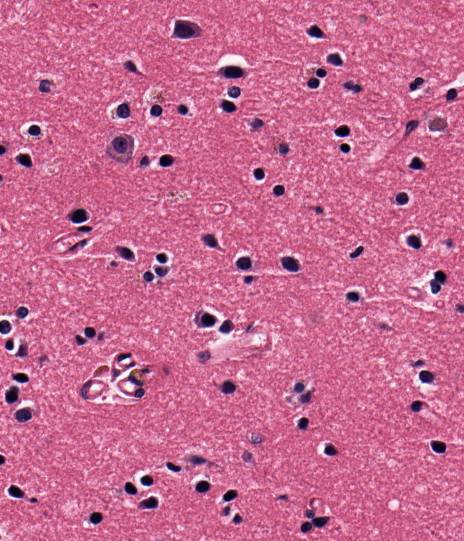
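Cerebral cortex, H&E. Continuous pink, finely fibrillary matrix across whole field; cells scattered, no organised arrangement. Many small dark nuclei with clear halo. Lower left: small vessel in cross-section, several nuclei in wall. Near centre: elongated capillary segment, pale wall.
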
